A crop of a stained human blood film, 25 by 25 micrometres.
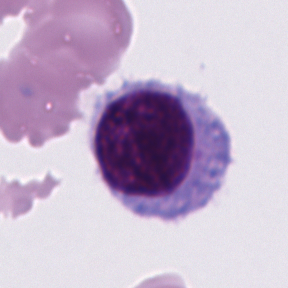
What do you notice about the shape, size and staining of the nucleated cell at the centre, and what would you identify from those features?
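The outline of the cell is irregular and ragged rather than smooth, with short fine projections fringing most of its edge. The cell is about 12 micrometres across. Its nucleus is round, about 9 micrometres across, lies toward the left of the cell and fills about 60% of the cell's area. The chromatin is dense, dark purple and somewhat clumped. The rim of cytoplasm is widest on the right side of the nucleus. The cell is a hairy cell.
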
